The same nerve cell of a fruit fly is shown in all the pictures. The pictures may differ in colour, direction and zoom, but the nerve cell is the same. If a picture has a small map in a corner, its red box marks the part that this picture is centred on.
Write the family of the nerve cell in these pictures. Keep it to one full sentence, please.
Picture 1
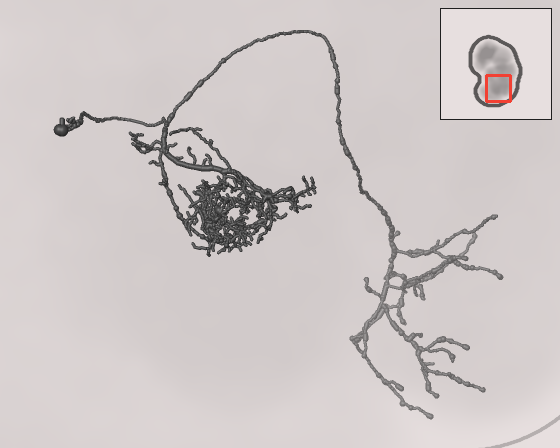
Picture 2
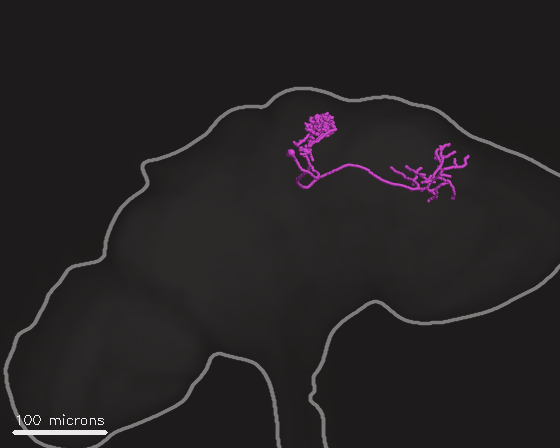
This nerve cell is designated as family hemilineage ALv1.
